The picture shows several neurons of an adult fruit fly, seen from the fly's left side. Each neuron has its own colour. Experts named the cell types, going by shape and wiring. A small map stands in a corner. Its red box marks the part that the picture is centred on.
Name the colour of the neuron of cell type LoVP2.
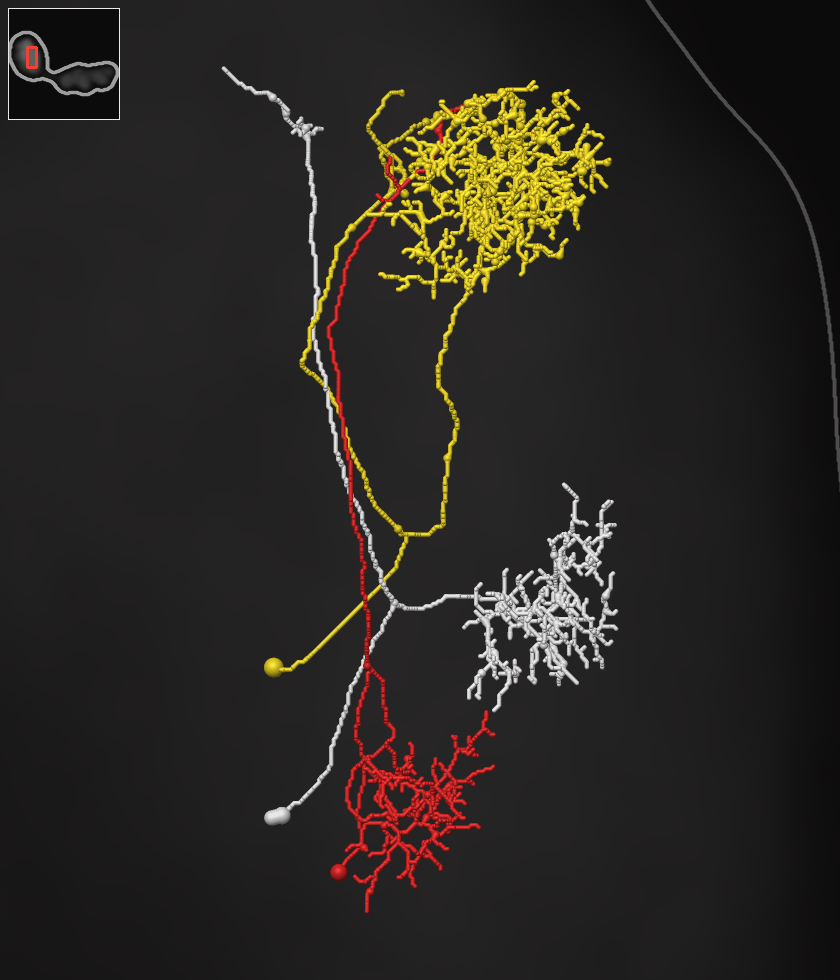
white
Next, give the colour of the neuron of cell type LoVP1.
red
